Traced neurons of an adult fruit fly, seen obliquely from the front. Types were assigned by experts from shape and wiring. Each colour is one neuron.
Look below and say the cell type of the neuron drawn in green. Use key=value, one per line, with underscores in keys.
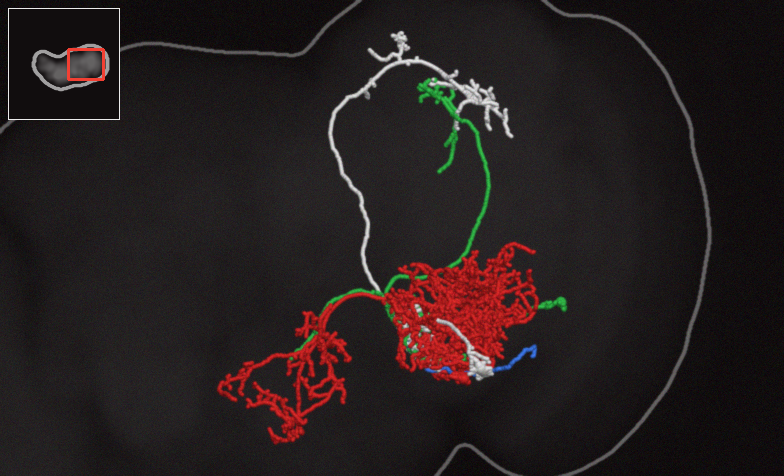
cell_type=VP2_l2PN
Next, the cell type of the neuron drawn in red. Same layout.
cell_type=vLN24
